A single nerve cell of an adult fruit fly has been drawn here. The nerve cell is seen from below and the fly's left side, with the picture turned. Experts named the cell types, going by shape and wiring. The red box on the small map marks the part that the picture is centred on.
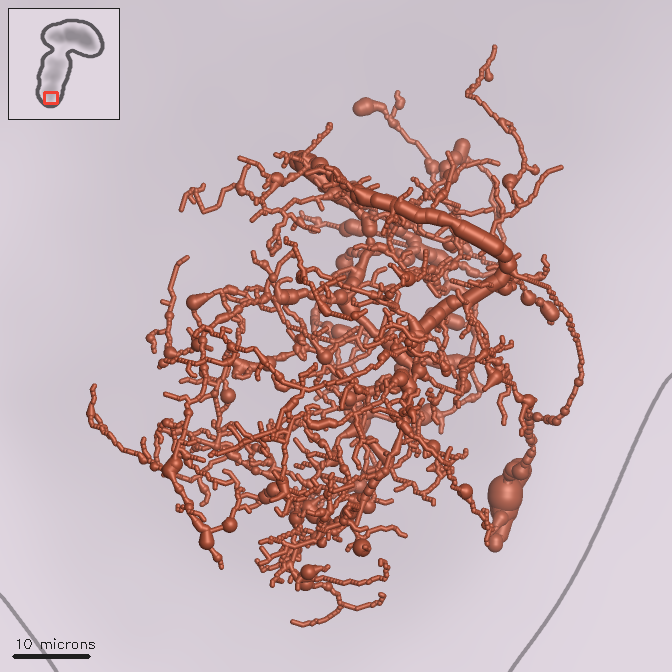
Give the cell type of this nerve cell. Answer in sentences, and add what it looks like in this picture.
It is of cell type INXXX228. It is a nerve-cord intrinsic neuron. Its cell body lies at the lower right of the picture. By the scale bar it is about 80 microns tall in this view. The picture shows more than a hundred branch ends.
